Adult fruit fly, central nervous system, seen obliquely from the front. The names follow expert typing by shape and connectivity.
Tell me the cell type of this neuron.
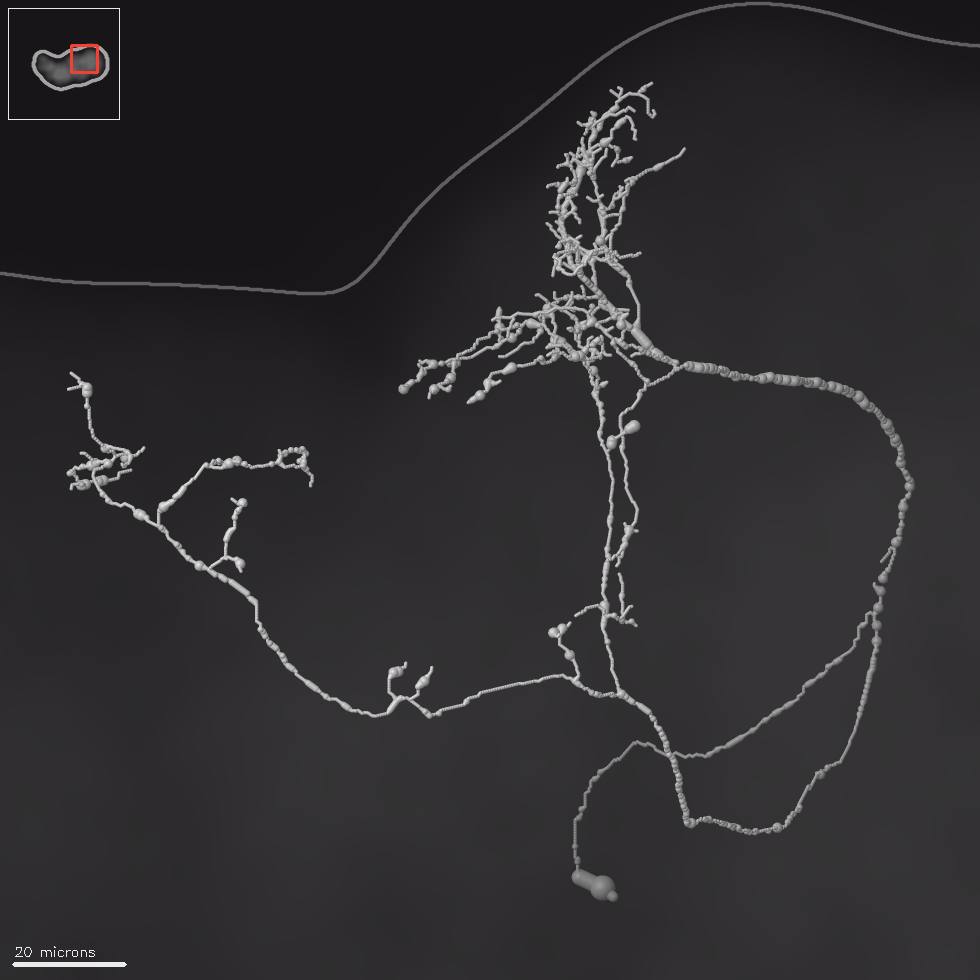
SMP560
